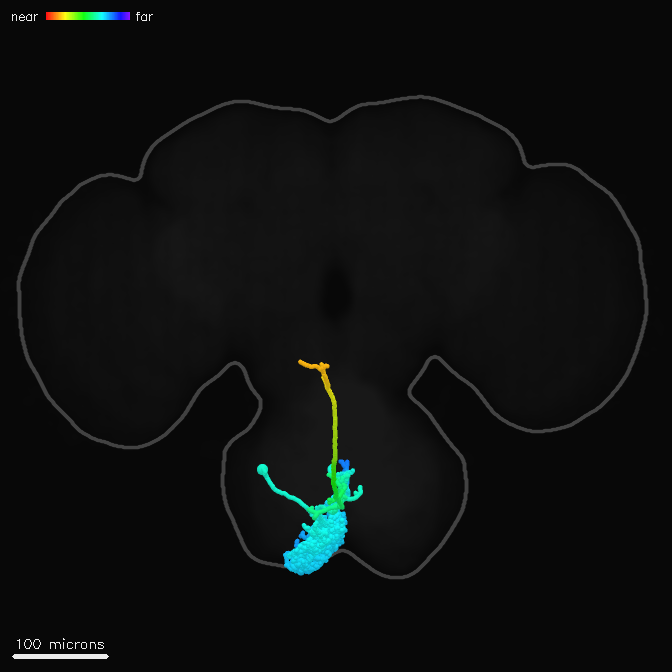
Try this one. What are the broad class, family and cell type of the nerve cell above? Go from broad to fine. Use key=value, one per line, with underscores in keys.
broad_class=ascending neuron
family=hemilineage 17A
cell_type=AN17A013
